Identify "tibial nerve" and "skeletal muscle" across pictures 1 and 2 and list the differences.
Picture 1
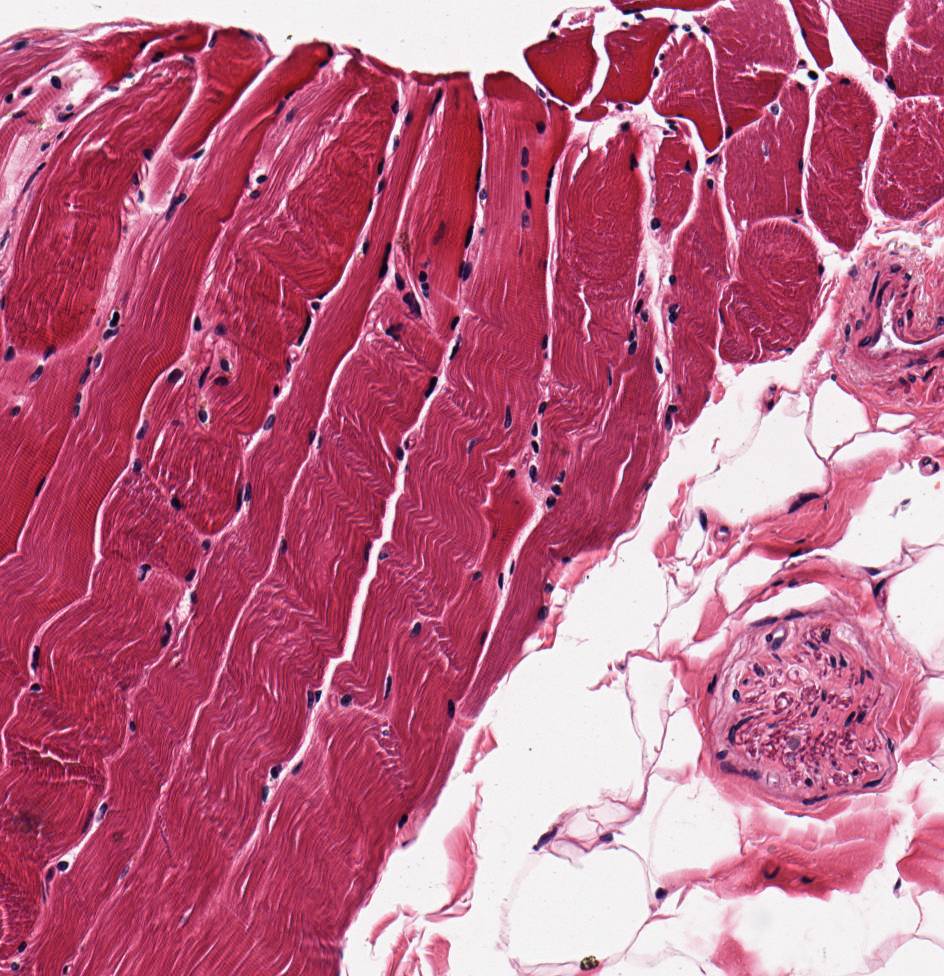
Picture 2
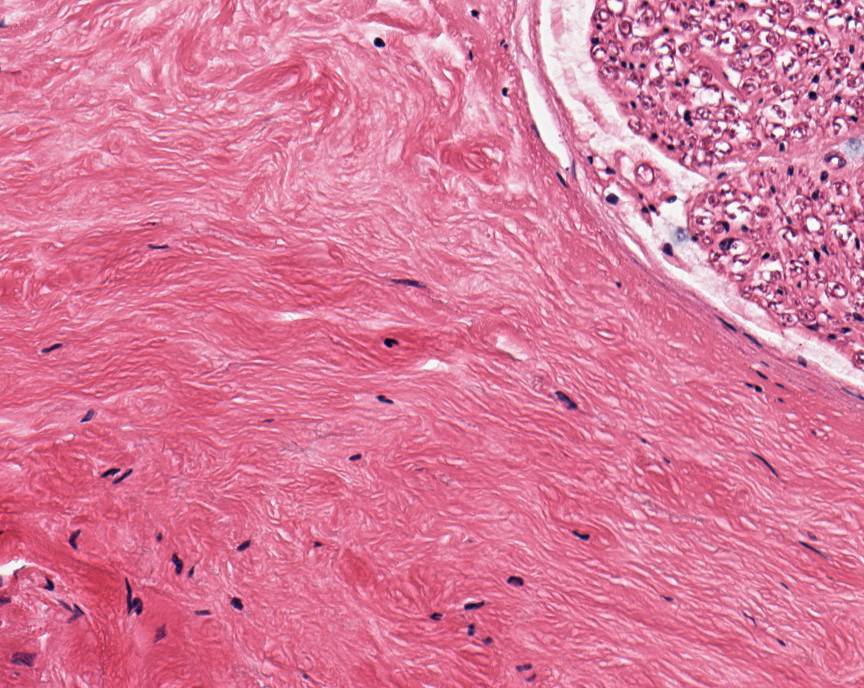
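Skeletal muscle is shown in picture 1 and tibial nerve in picture 2. In picture 1, fibres cut across at the upper right form polygonal profiles separated by thin pale spaces, with dark, elongated nuclei at their edges. Picture 2 has a sparsely cellular stroma whose small, dark, elongated nuclei lie widely scattered between the collagen, and small dark nuclei among the round profiles of a compartment.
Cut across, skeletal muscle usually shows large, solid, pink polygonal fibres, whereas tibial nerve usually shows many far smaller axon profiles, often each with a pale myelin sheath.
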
